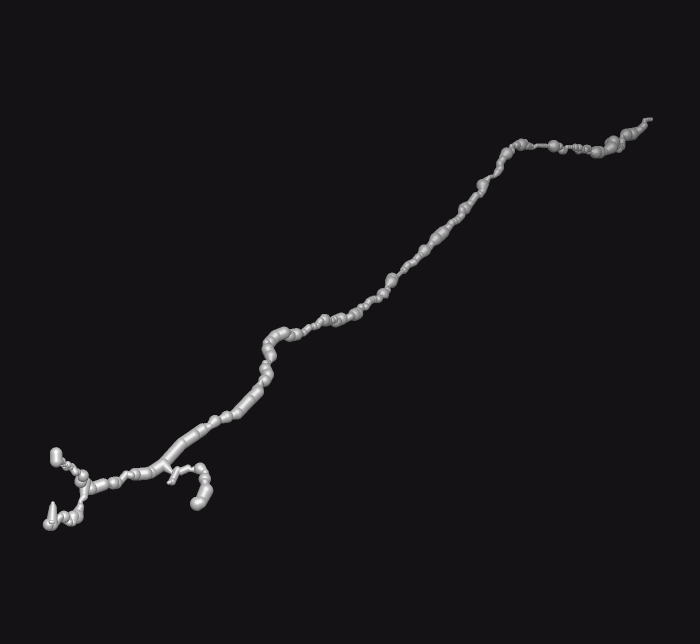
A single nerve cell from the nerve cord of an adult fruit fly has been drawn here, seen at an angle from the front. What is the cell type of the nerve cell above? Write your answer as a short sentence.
The cell type is SNpp56.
